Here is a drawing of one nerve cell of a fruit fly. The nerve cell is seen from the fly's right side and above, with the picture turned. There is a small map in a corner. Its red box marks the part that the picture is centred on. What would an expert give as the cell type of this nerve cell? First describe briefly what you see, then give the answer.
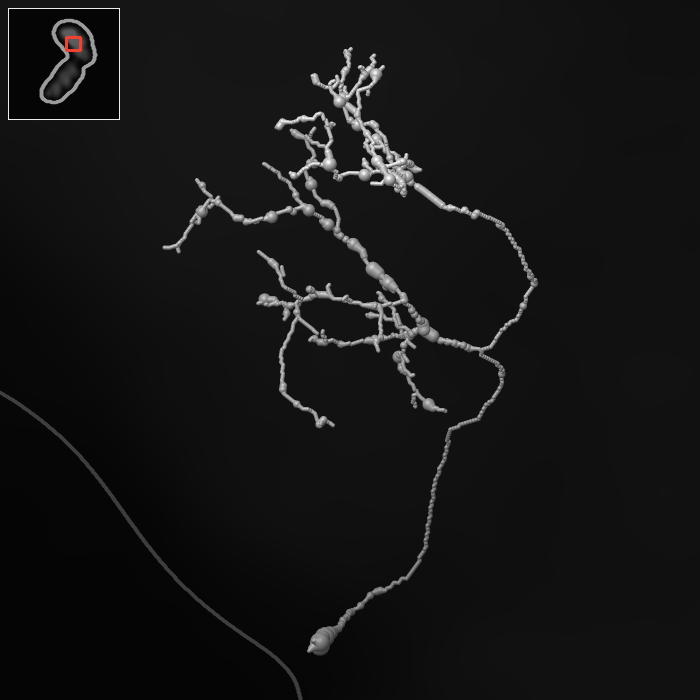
Dozens of branch ends can be seen. In this view it is taller than it is wide. It is a central-brain intrinsic neuron. The cell type is LHPV2c5.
